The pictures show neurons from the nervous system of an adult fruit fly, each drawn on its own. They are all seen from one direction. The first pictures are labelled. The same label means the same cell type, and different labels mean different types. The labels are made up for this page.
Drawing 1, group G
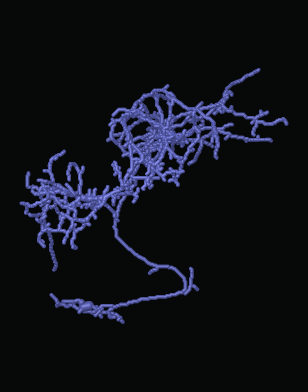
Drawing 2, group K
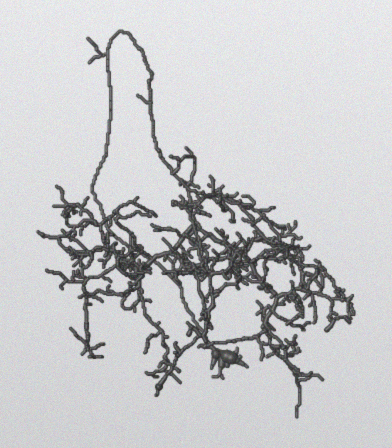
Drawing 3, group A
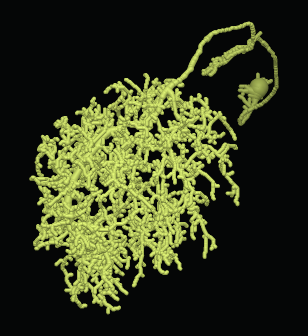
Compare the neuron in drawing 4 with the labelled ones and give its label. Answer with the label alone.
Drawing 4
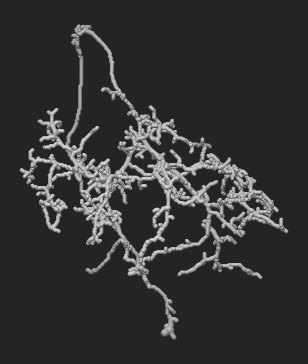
group K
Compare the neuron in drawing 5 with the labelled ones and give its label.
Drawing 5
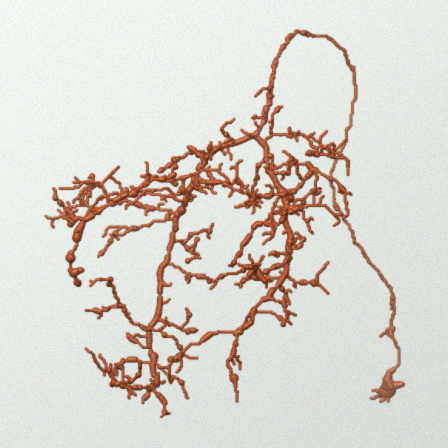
group K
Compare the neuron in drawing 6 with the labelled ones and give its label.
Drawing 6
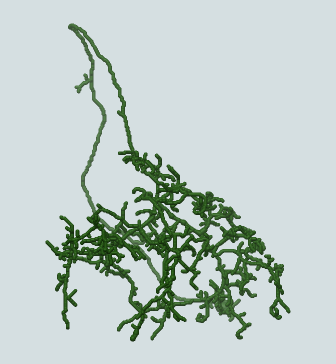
group K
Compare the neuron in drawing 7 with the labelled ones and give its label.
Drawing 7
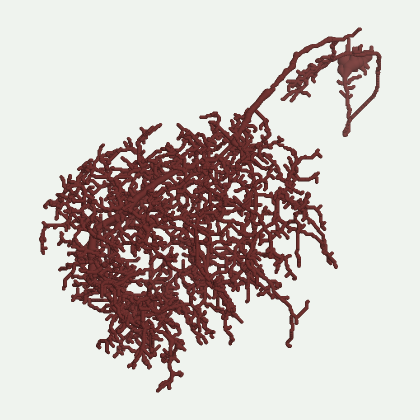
group A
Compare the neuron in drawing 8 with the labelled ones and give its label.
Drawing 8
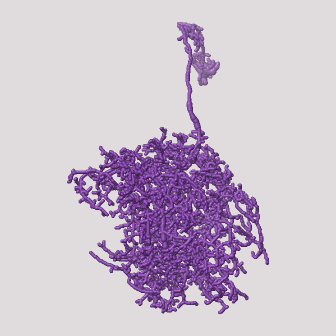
group A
